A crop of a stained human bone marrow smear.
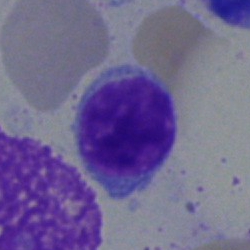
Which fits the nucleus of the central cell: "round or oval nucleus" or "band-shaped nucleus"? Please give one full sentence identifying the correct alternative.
Its nucleus is a round or oval mass rather than a curved band.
